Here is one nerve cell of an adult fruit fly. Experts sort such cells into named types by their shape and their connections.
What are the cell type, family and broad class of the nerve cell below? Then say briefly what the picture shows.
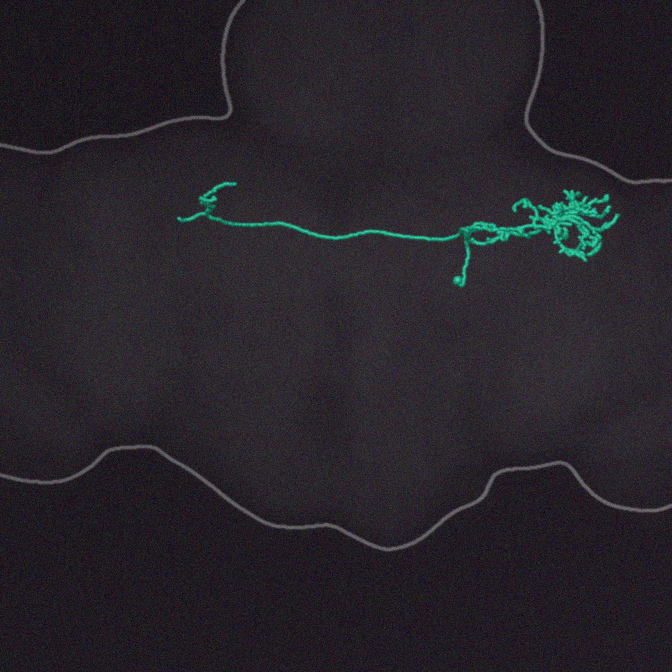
The cell type is CB1924. Its family is hemilineage LHd1. It is a central-brain intrinsic neuron. As drawn here it is more than twice as wide as it is tall.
